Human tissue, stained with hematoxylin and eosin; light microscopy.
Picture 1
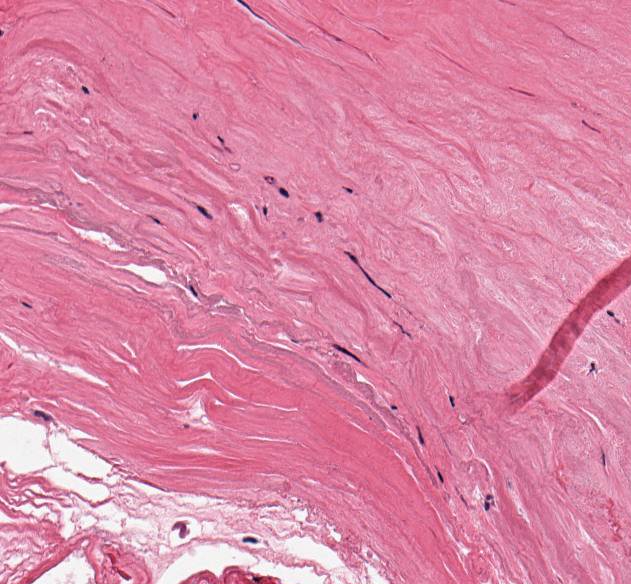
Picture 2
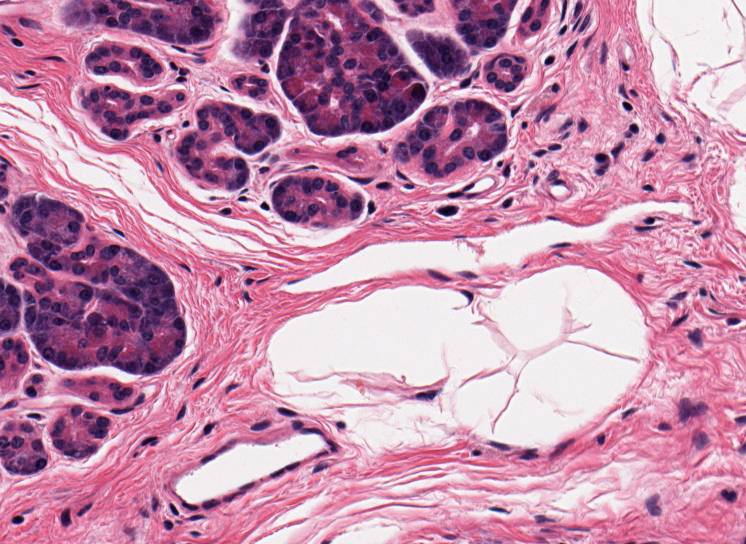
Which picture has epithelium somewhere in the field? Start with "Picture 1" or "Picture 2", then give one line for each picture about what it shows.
Picture 2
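In picture 1: No epithelium is present anywhere in the field.
In picture 2: The acini are small rounded clusters of cells with narrow, inconspicuous central lumens.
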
